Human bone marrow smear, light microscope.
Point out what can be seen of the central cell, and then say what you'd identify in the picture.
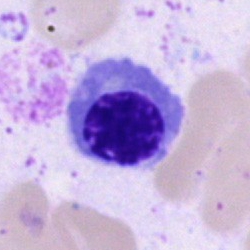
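The nucleus lies toward the lower part of the cell, so the rim of cytoplasm above it is broader. The chromatin is dark purple and coarsely clumped. The cytoplasm is blue, forming a moderate rim, with a paler area just above the nucleus. The cell is an erythroblast.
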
